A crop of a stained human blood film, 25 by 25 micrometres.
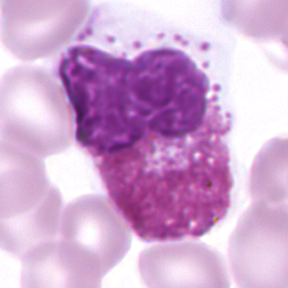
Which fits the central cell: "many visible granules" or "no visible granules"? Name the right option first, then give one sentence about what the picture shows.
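Many visible granules. The lower half of the cell is packed with fine reddish-purple granules.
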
